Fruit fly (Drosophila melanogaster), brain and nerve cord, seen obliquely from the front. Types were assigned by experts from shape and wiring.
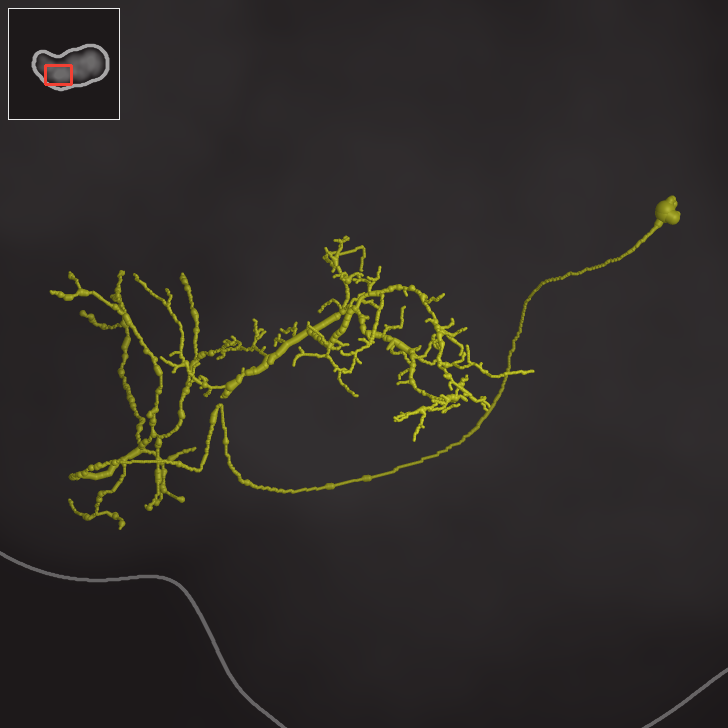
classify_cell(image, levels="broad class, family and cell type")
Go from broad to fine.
nerve-cord intrinsic neuron; hemilineage 01A; IN01A050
